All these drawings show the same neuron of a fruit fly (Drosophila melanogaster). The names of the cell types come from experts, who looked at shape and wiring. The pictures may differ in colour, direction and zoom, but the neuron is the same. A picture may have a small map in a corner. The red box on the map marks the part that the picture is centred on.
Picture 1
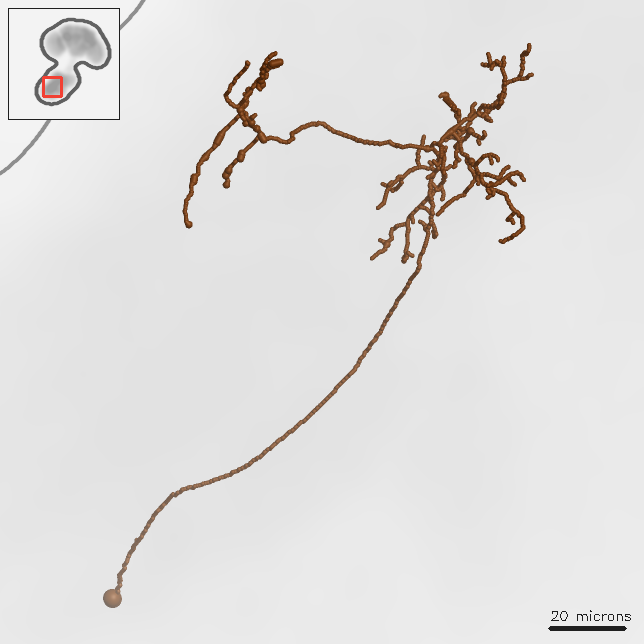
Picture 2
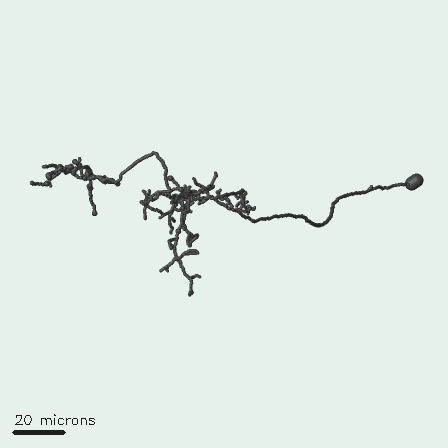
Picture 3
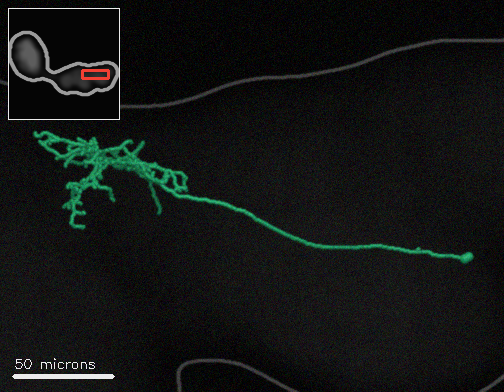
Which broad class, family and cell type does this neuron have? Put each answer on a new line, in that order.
nerve-cord intrinsic neuron
hemilineage 06A
IN06A108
